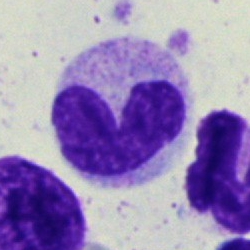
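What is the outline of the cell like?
Round and smooth.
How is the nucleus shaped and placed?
It is deeply notched from the top into a horseshoe or heart shape, and it occupies the lower half of the cell.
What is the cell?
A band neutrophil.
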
